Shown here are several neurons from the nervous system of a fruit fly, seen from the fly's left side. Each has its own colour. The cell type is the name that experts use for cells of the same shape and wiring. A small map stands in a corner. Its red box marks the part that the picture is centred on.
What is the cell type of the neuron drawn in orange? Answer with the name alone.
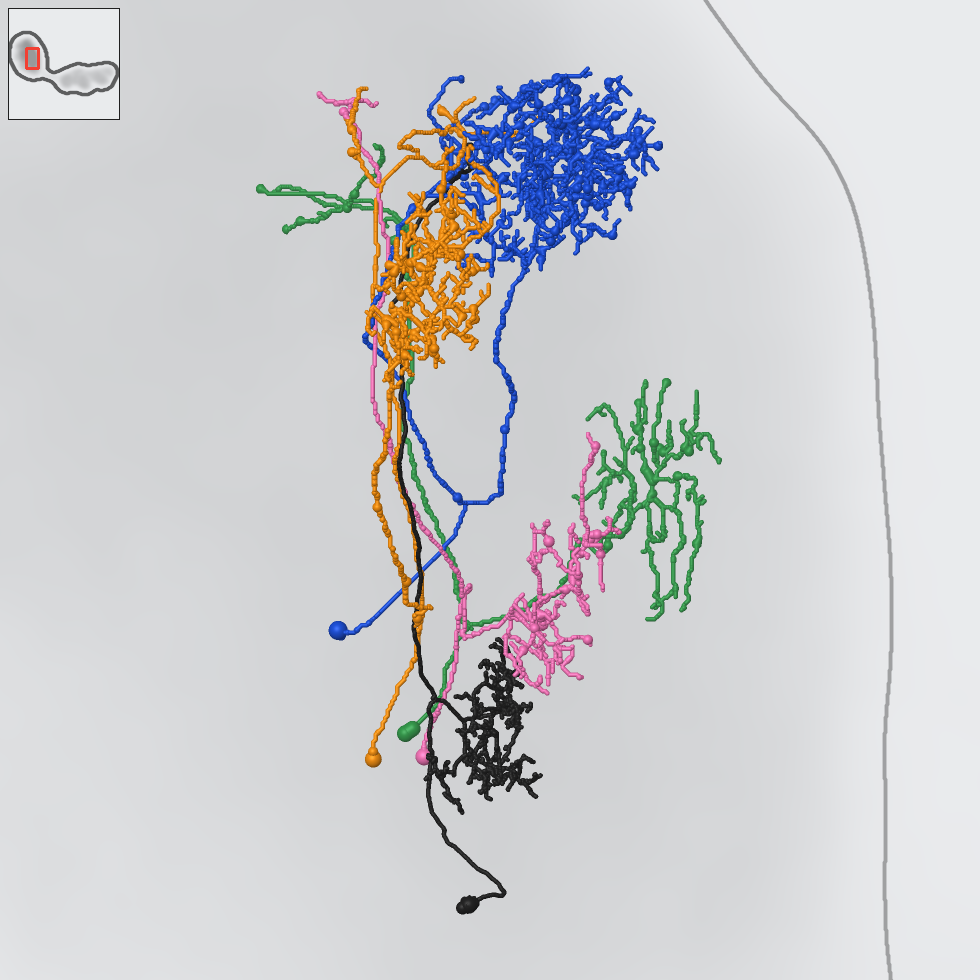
LoVP1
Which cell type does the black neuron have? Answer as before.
LoVP13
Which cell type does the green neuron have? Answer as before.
LC25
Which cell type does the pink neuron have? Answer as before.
LoVP2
